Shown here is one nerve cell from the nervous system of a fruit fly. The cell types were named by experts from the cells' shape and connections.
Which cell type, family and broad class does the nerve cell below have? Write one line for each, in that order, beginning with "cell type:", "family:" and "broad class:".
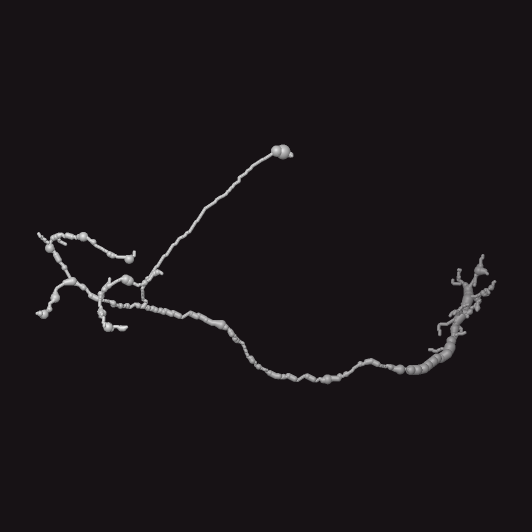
cell type: LC12
family: LC
broad class: visual projection neuron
